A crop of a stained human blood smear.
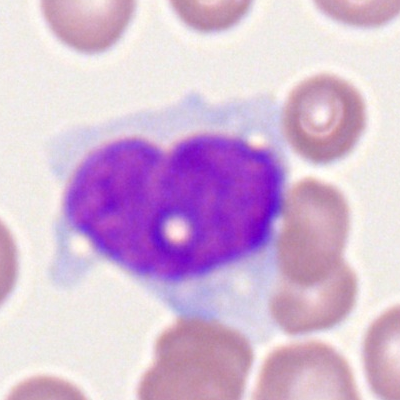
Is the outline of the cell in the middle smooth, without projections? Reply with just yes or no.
No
